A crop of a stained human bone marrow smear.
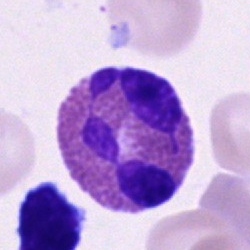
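Eosinophil in the centre of a stained bone marrow smear. Its nucleus is divided into several separate lobes set around the edge of the cell, with dense, dark purple chromatin. The cytoplasm is abundant and pinkish-lilac, and it is paler in the centre of the cell, between the lobes.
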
